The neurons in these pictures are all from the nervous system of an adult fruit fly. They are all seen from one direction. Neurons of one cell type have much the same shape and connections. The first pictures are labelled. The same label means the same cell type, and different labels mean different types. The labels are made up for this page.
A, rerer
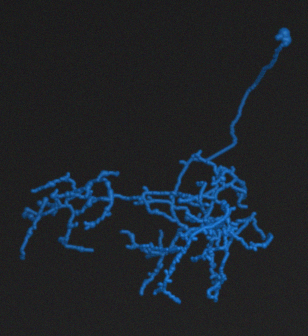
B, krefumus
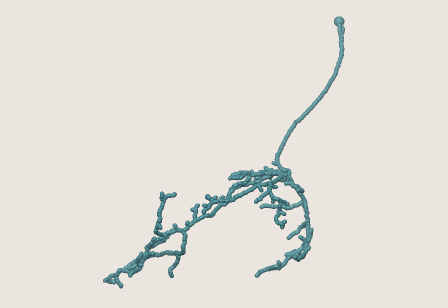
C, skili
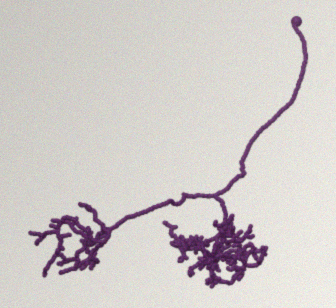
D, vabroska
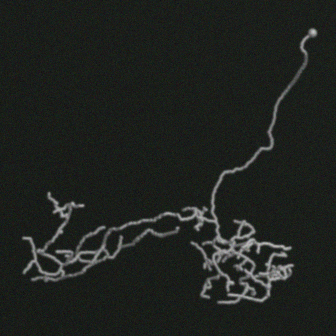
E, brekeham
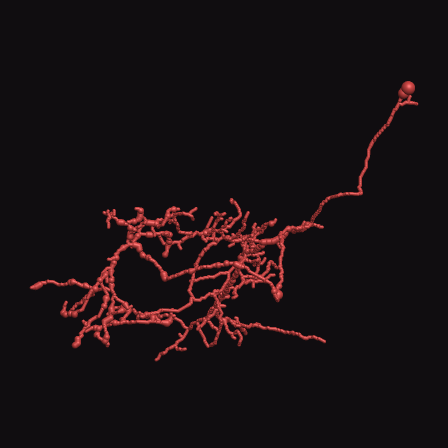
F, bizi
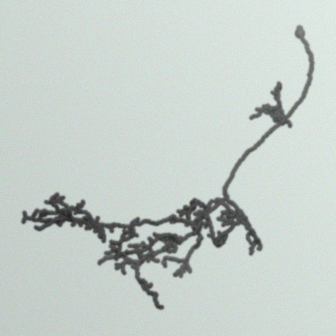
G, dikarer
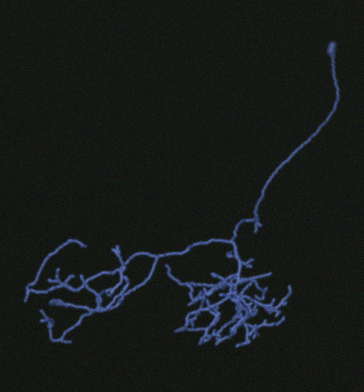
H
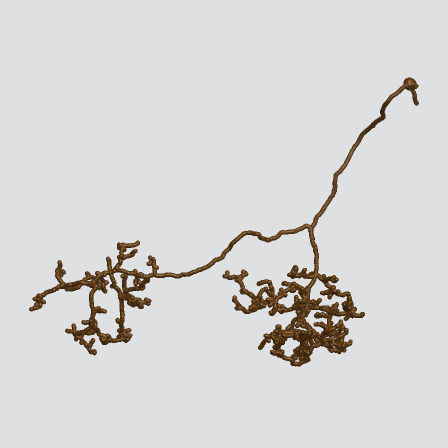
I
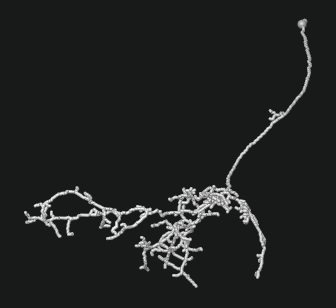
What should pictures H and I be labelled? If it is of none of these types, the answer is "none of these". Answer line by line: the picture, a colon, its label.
H: skili
I: bizi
